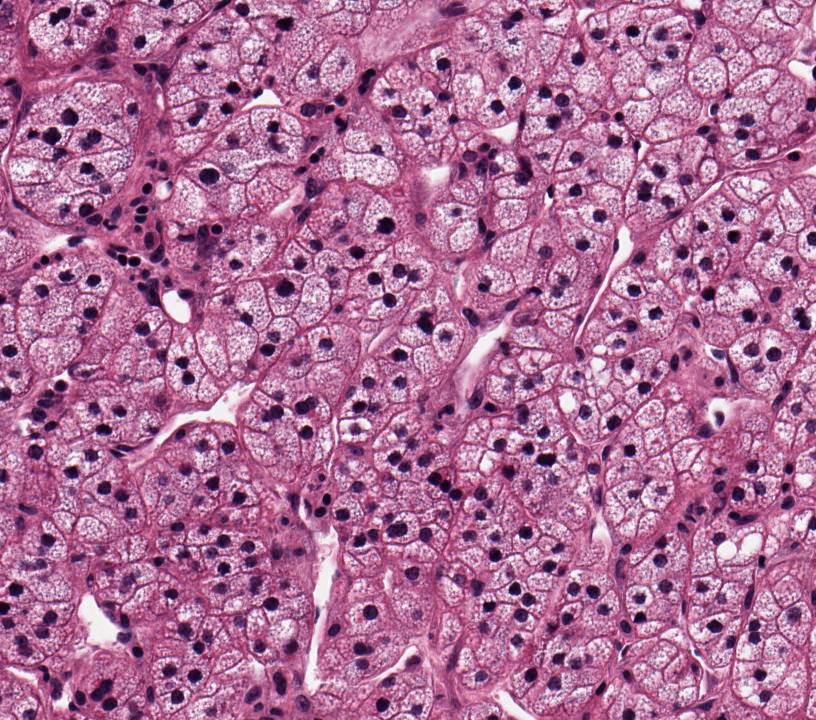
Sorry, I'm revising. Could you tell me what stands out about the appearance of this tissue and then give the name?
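You'll see the cells sit in nests and short cords right across the field, split up by thin pink septa. They're large and polygonal, with plenty of cytoplasm around a small nucleus. That cytoplasm is pale and finely vacuolated, so it looks foamy and bubbly. Most cells carry a single small, round, dark nucleus near the centre. This is adrenal gland.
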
